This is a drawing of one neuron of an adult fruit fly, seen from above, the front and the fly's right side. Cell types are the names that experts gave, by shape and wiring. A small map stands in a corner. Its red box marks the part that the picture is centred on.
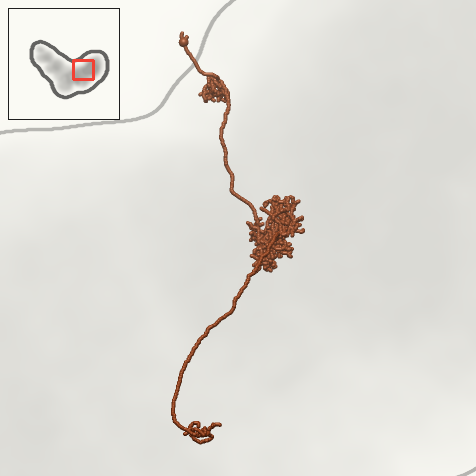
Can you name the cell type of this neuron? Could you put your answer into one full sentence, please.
The cell type that this neuron has is PFR_a.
